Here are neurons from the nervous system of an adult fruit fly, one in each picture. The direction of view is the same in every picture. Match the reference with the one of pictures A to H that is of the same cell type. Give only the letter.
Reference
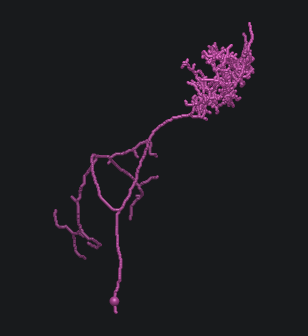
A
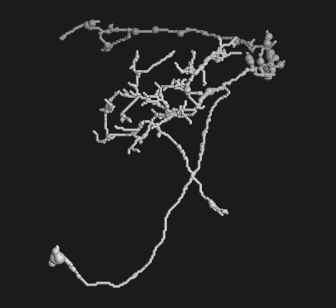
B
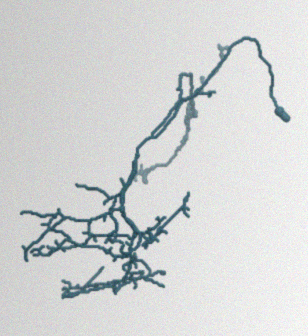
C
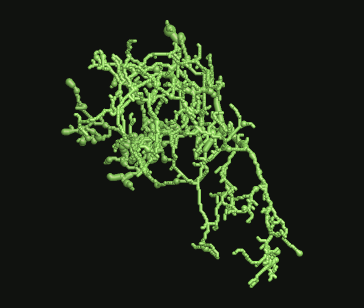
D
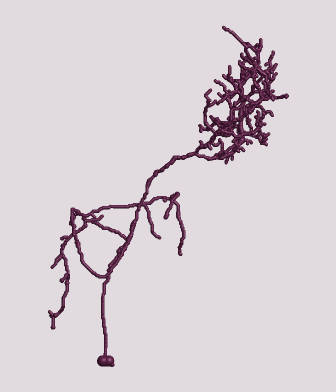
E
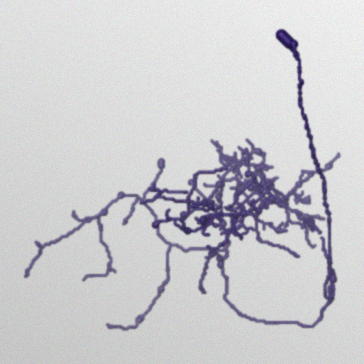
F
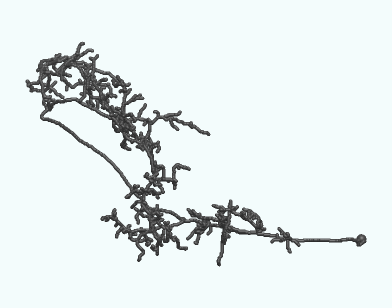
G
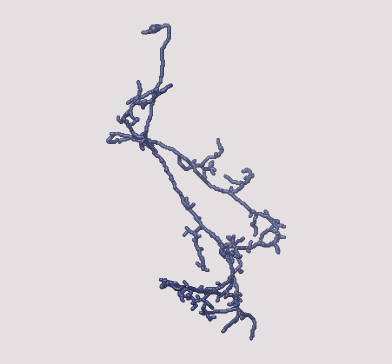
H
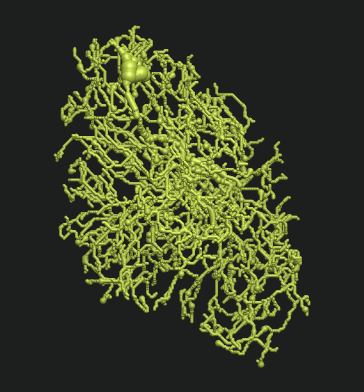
D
